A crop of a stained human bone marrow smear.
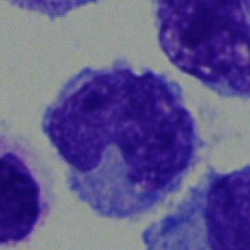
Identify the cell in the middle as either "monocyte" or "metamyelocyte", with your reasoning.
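The cell is a monocyte, not a metamyelocyte. Deciding point: the cytoplasm is pale greyish-blue.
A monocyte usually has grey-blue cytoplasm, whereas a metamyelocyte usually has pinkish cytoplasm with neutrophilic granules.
Also seen: a nucleus filling most of the cell, kidney-shaped from a deep notch on its lower side, with the widest band of cytoplasm below it, filling the notch.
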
